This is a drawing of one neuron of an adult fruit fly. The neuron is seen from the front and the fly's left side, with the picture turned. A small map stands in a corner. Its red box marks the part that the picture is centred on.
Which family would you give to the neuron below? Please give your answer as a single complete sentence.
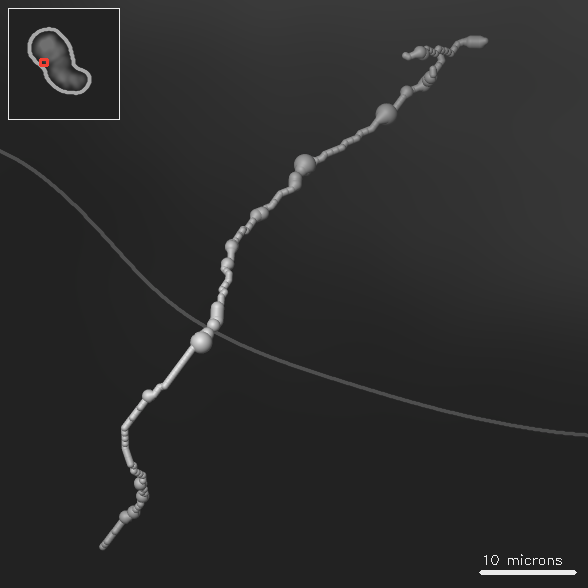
In family terms, the neuron is class mechanosensory.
